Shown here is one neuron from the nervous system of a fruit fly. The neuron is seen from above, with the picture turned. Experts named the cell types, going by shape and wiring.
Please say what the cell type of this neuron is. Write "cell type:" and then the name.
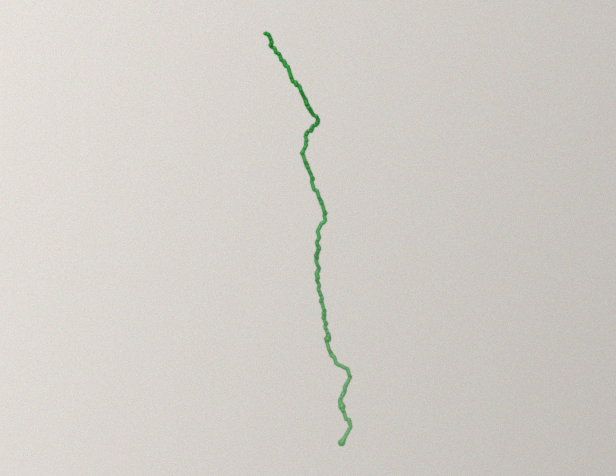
cell type: JO-B1_b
